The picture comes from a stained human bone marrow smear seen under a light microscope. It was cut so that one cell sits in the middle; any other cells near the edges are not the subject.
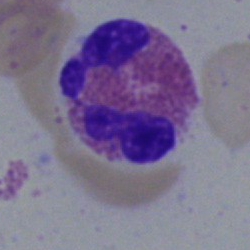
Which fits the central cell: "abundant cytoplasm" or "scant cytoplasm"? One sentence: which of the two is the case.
The cytoplasm forms a broad area around the nucleus.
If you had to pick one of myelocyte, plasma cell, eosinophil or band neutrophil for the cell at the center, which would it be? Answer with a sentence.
Centrally within this crop lies an eosinophil.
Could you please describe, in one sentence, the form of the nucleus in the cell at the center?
This cell has a nucleus made up of two or more segments.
